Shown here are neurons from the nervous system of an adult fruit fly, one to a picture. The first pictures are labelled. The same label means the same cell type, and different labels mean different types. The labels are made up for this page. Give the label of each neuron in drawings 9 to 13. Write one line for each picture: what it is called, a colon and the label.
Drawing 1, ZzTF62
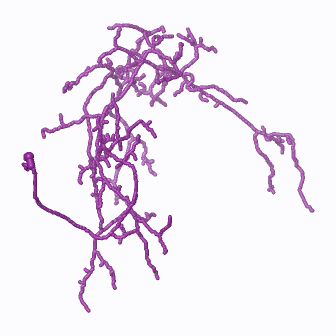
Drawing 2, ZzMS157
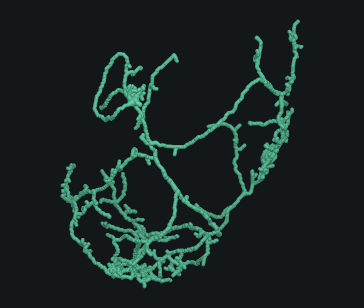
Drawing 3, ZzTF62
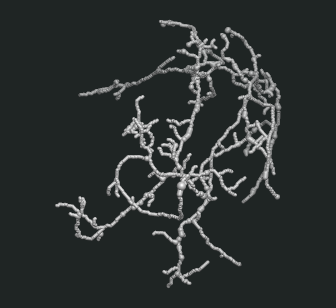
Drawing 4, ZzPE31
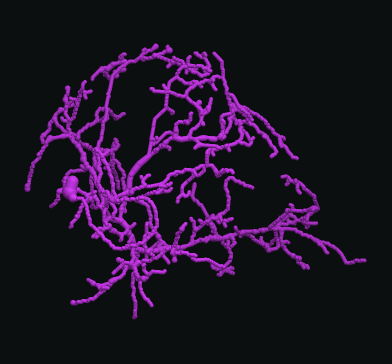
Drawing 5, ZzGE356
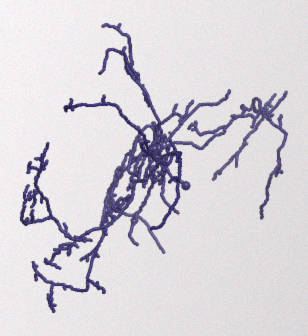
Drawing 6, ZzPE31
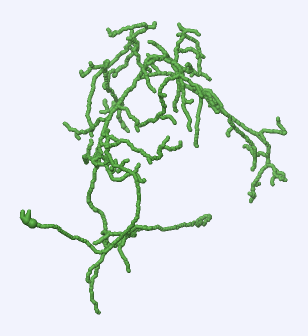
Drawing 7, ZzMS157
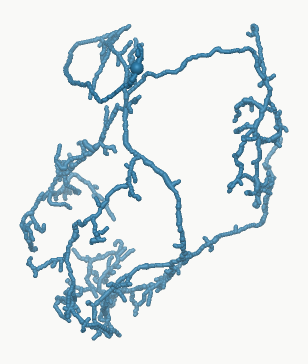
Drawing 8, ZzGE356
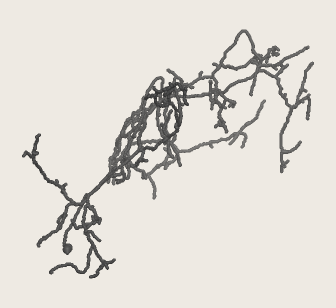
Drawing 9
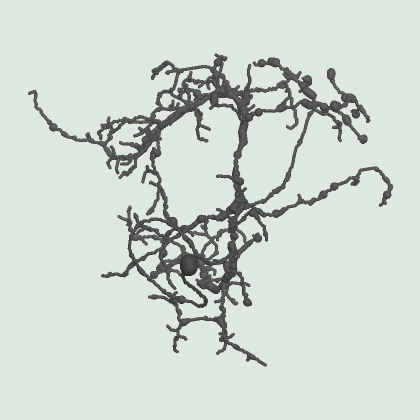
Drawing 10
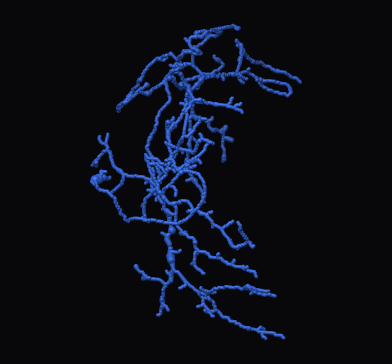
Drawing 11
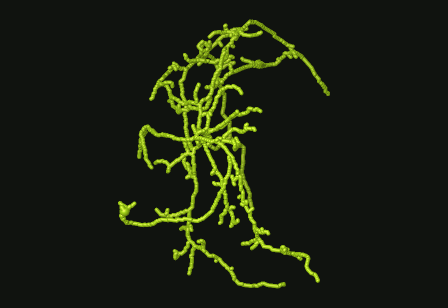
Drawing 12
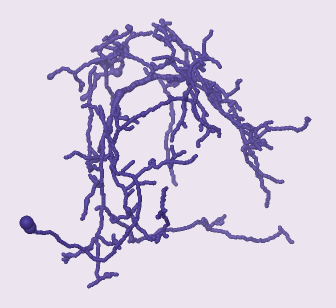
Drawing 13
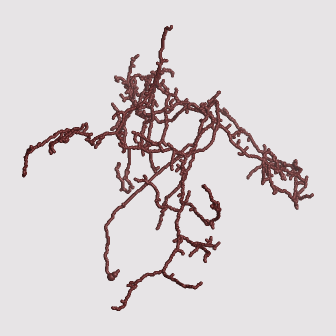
9: ZzPE31
10: ZzTF62
11: ZzTF62
12: ZzPE31
13: ZzGE356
